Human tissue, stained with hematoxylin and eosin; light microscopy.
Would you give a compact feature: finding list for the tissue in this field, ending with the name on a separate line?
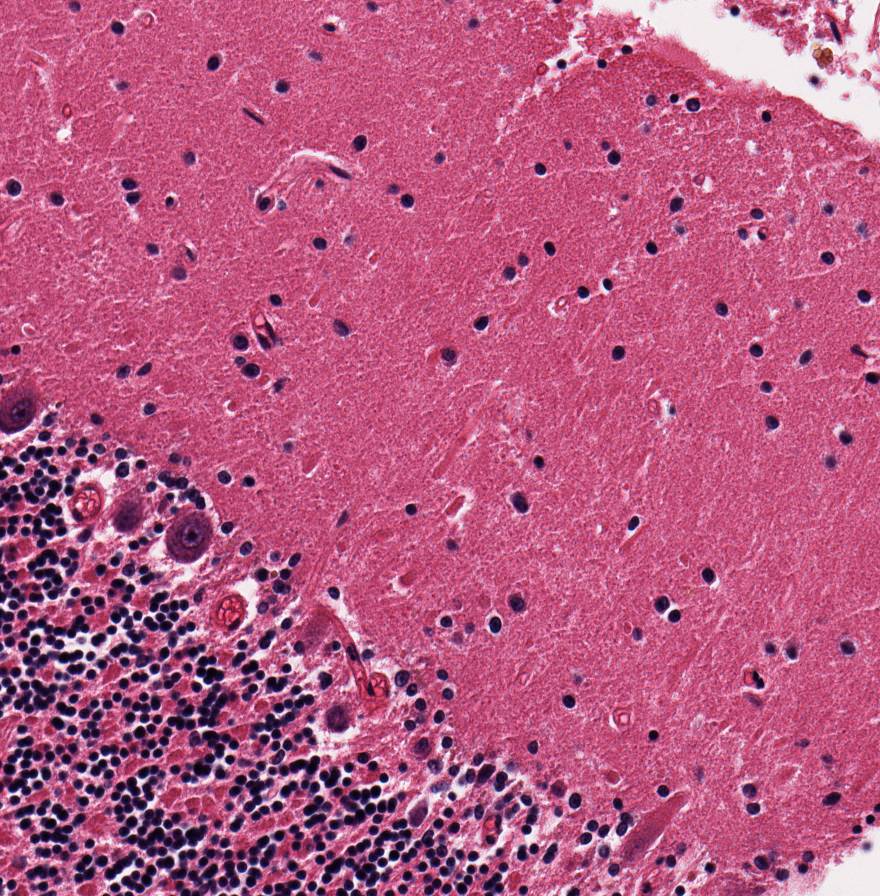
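Dense layer: fills lower left corner, packed small dark nuclei
Cells: small, round, dark nuclei, hardly any cytoplasm
Pink layer: pale, sparsely cellular, rest of field
Neuropil: finely fibrillar, round nuclei scattered singly
Vessels: just a few thin capillaries, nothing large
Name: cerebellum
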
